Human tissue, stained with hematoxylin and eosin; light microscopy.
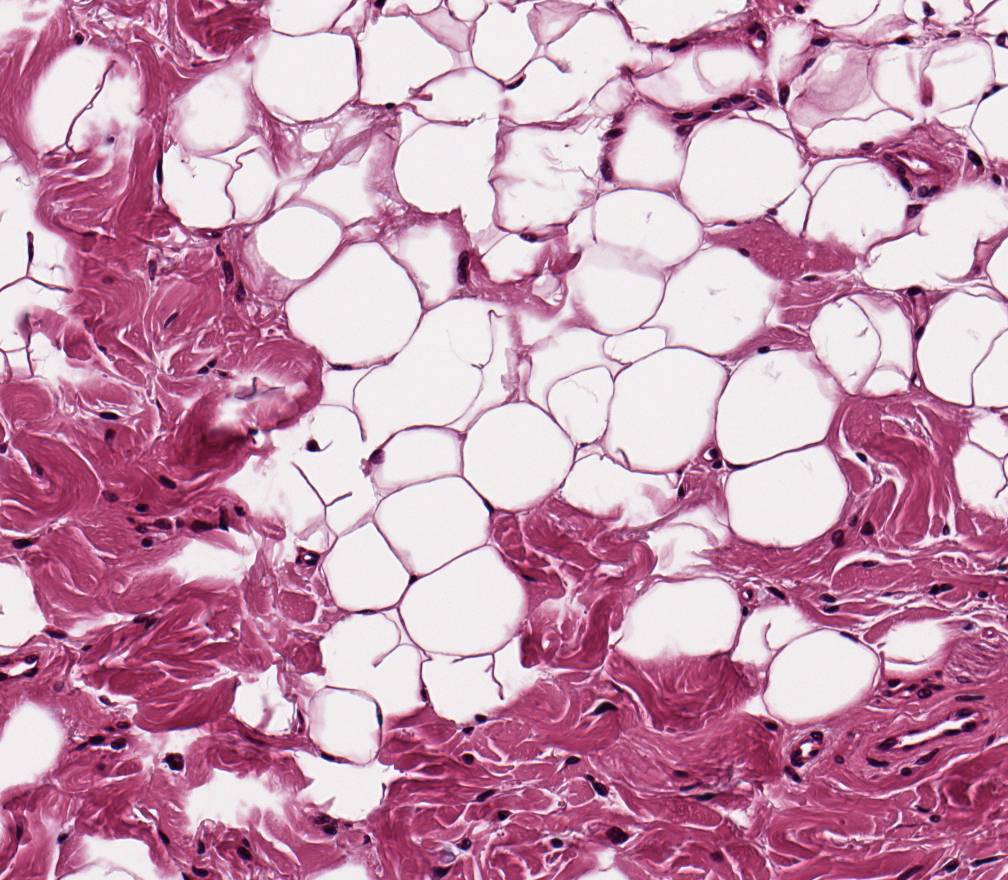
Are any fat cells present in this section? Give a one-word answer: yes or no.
Yes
